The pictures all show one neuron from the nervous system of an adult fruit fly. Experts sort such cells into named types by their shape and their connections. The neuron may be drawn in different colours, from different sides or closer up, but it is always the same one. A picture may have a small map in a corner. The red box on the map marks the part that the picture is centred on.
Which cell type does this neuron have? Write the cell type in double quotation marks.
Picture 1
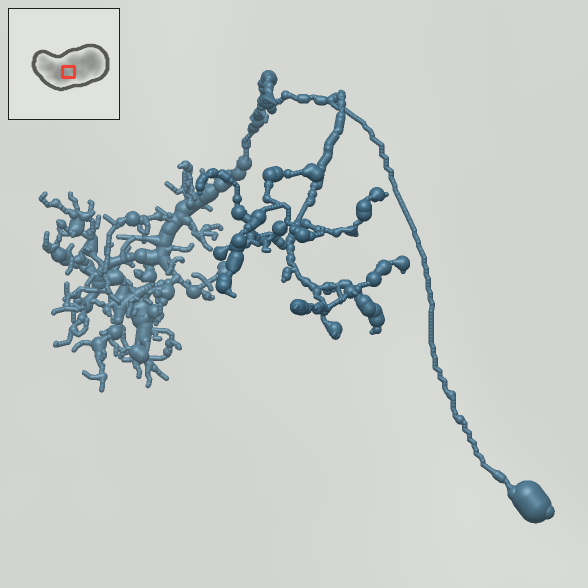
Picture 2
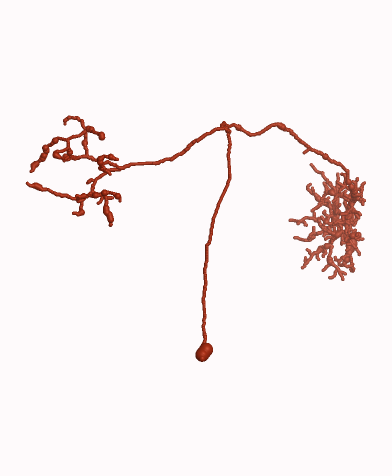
"LC17"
